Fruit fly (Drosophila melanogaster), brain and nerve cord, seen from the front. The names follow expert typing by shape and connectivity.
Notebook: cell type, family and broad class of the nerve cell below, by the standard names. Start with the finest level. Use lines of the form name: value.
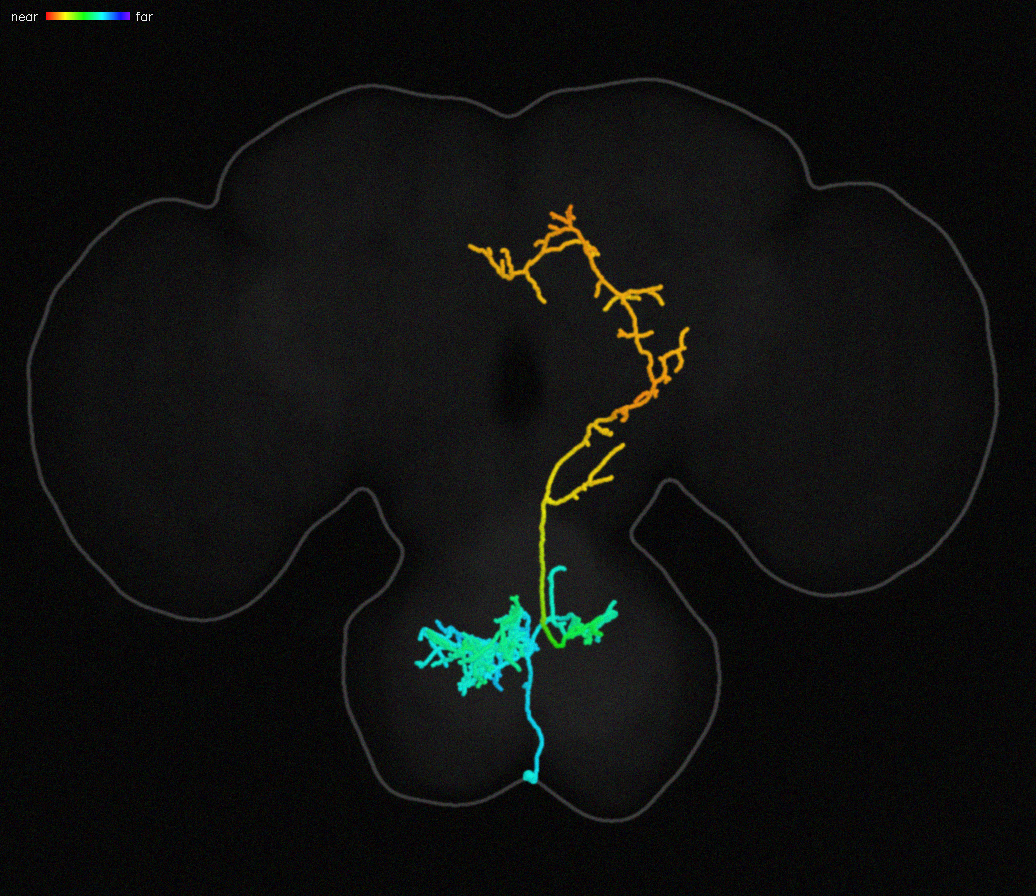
cell type: AN06B034
family: hemilineage 06B
broad class: ascending neuron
